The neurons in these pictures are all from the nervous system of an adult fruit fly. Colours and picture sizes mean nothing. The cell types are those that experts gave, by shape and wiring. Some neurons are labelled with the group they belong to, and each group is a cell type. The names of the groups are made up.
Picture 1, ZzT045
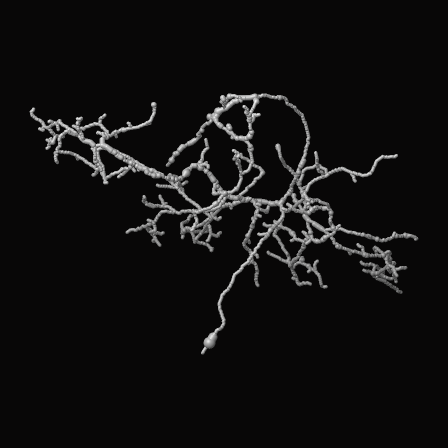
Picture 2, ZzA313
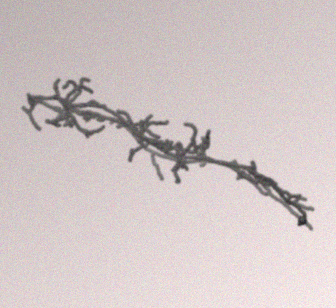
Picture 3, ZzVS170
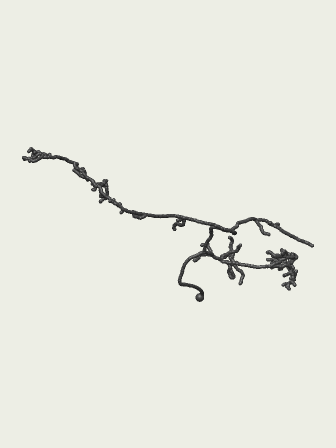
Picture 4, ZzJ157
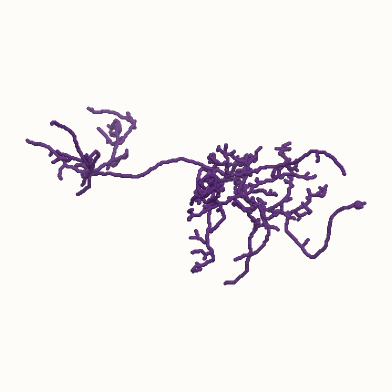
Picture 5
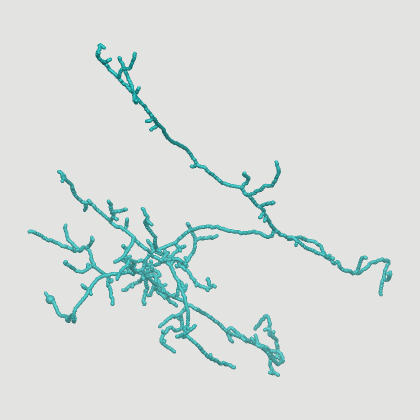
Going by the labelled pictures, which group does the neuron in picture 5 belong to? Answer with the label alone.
ZzJ157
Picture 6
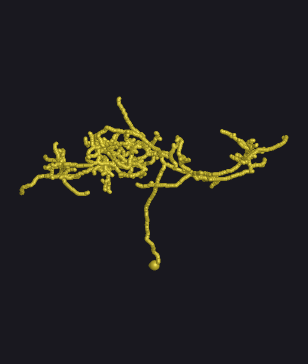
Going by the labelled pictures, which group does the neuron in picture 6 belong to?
ZzT045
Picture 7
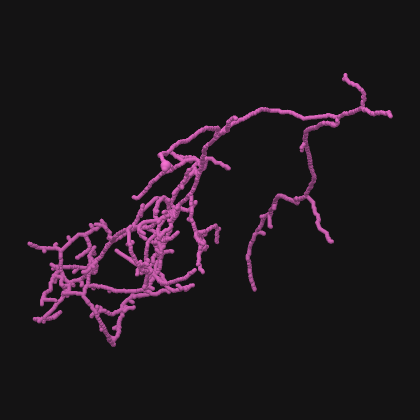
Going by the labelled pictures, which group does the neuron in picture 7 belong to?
ZzA313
